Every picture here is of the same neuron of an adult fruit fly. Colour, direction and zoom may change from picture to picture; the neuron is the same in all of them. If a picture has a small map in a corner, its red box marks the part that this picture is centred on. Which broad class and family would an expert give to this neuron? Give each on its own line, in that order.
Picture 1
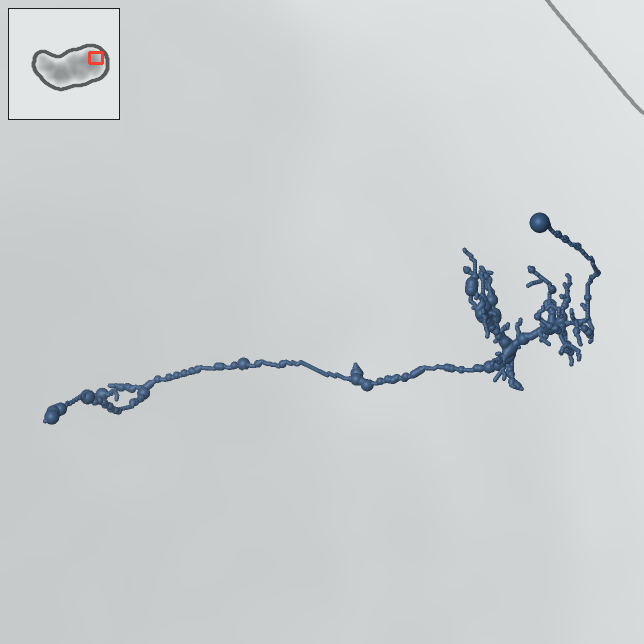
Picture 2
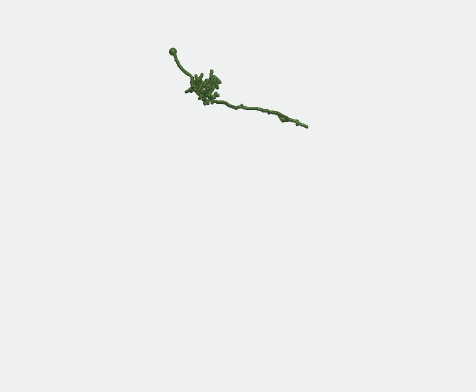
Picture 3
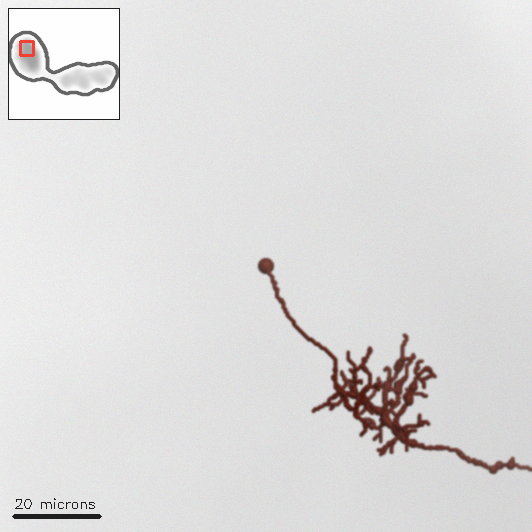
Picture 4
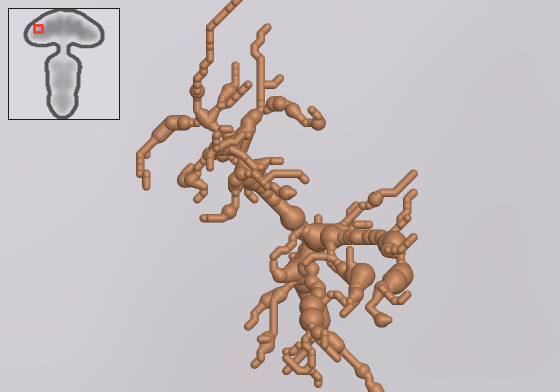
optic-lobe intrinsic neuron
TmY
